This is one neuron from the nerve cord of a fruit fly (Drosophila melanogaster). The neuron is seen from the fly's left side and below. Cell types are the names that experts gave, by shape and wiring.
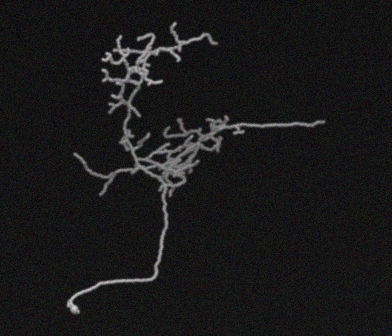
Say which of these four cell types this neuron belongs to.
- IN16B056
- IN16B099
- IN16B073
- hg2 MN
IN16B099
